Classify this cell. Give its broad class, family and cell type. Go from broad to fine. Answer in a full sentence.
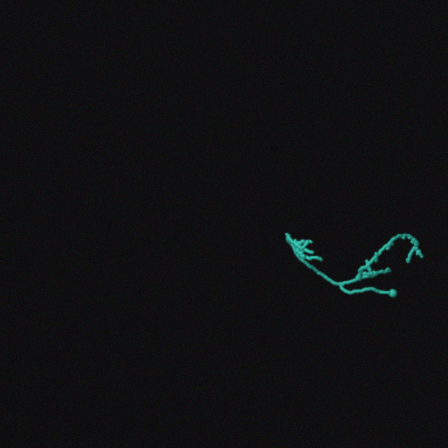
A central-brain intrinsic neuron of hemilineage DL2_dorsal, type LHPV5a3.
